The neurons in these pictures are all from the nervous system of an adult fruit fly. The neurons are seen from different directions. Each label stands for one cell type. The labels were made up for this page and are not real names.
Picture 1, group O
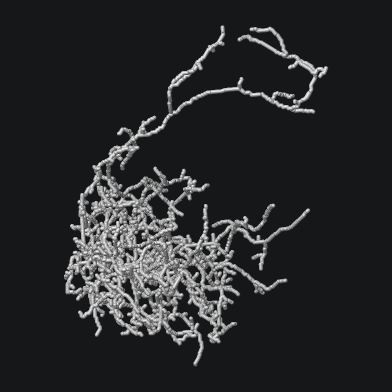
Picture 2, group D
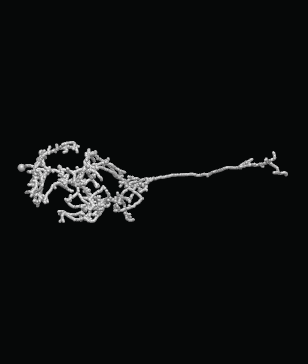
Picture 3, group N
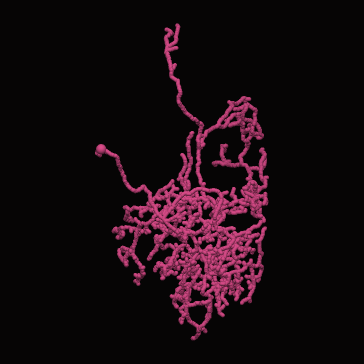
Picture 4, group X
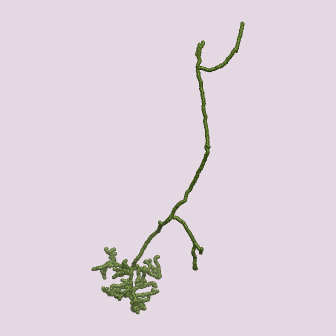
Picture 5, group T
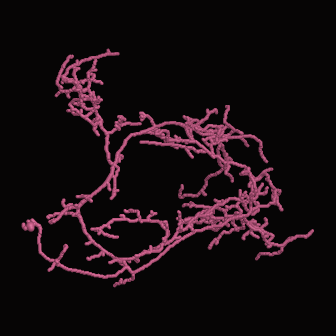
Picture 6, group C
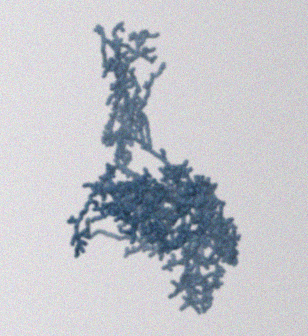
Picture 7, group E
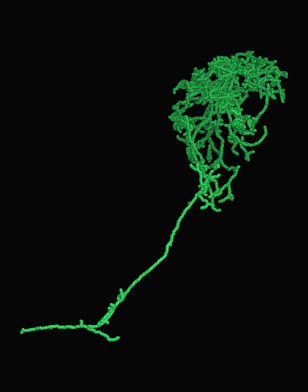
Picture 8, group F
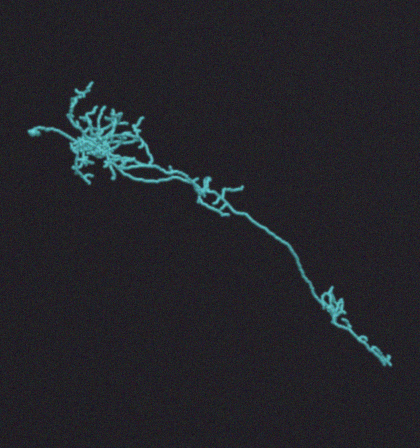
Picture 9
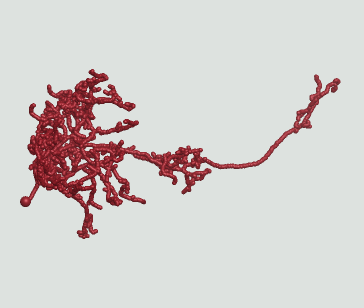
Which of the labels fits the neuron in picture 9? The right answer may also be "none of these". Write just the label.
group E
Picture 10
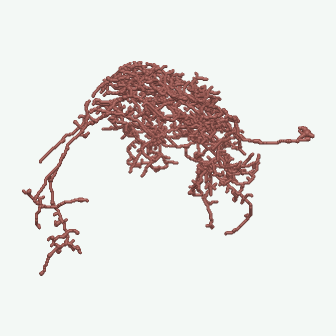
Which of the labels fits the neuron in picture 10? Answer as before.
group O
